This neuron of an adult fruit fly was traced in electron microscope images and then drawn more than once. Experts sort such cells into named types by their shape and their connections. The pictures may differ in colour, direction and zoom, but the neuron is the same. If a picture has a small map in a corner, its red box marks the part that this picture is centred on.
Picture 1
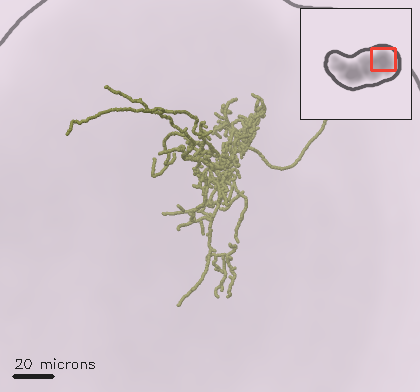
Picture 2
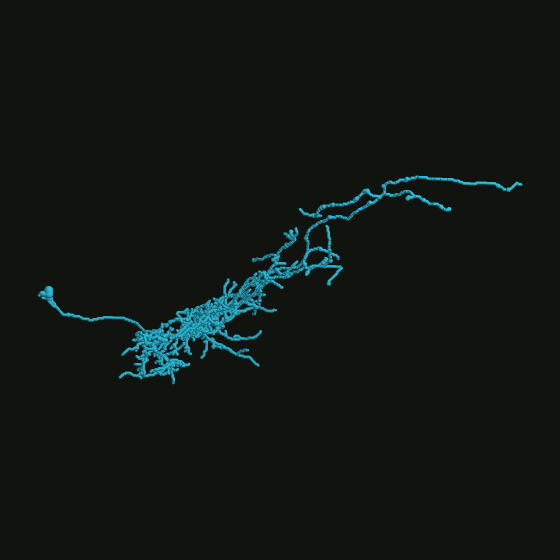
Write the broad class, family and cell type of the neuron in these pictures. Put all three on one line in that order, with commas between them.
central-brain intrinsic neuron, hemilineage VLPl4_dorsal, AVLP743m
